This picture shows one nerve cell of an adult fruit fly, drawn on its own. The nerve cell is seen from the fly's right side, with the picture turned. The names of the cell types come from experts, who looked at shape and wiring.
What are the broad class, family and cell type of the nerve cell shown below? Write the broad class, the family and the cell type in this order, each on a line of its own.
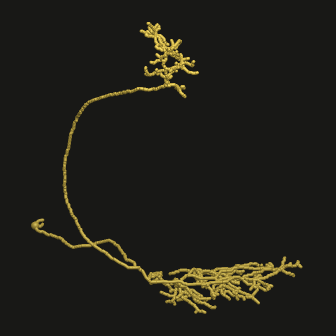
visual projection neuron
hemilineage SLPa&l1_lateral
LC33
